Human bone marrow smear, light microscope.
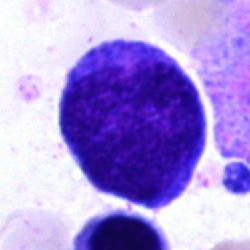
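Blast in a stained human bone marrow smear: see how smooth and roughly oval its outline is. Cytoplasm is scant, at most a thin rim around the nucleus, and the chromatin is finely granular with a stippled texture. The whole cell stains deep blue-purple.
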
